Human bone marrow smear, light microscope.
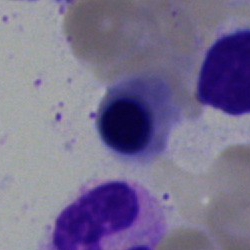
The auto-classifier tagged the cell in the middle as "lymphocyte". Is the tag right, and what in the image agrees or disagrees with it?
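Very dark, dense chromatin, almost black and without visible pattern, is the first feature.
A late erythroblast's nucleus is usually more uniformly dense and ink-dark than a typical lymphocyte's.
This feature favours erythroblast over lymphocyte. The cytoplasm is pale greyish-blue and shows no granules.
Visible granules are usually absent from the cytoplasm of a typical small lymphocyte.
The lack of granules therefore does not count against lymphocyte. No nucleoli are visible, and the nucleus lies toward the left. On balance, the cell is an erythroblast, not a lymphocyte.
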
